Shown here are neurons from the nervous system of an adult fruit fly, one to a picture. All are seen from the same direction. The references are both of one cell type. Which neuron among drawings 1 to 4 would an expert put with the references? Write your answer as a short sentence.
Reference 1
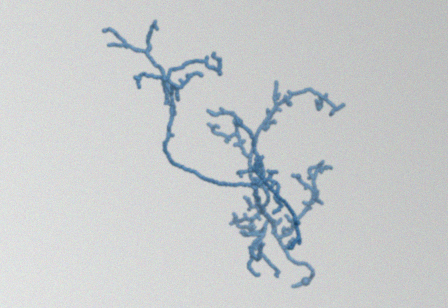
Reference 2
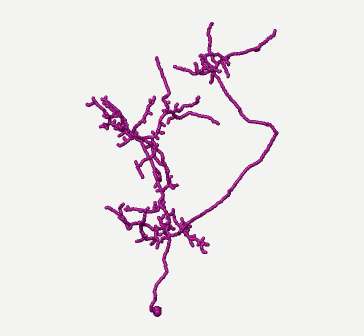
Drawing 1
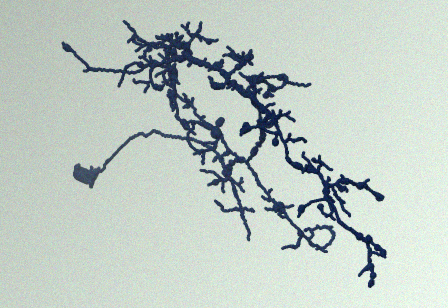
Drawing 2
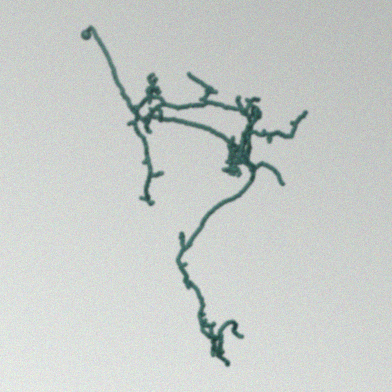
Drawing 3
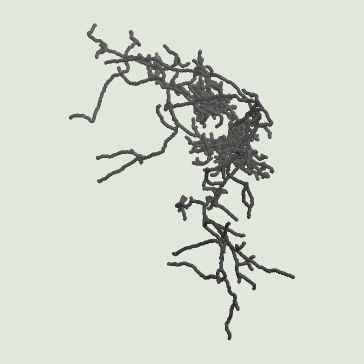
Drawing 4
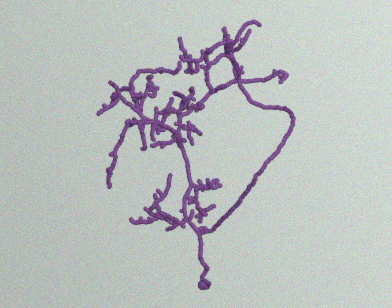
Drawing 4 shows a neuron of the same cell type.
